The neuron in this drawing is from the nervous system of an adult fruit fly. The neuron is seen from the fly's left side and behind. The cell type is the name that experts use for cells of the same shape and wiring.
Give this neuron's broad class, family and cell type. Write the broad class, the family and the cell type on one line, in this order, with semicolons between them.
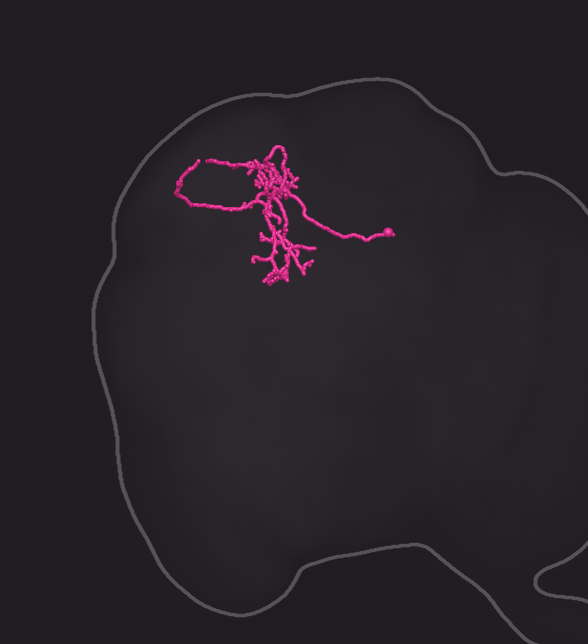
central-brain intrinsic neuron; hemilineage DM4_dorsal; SMP414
